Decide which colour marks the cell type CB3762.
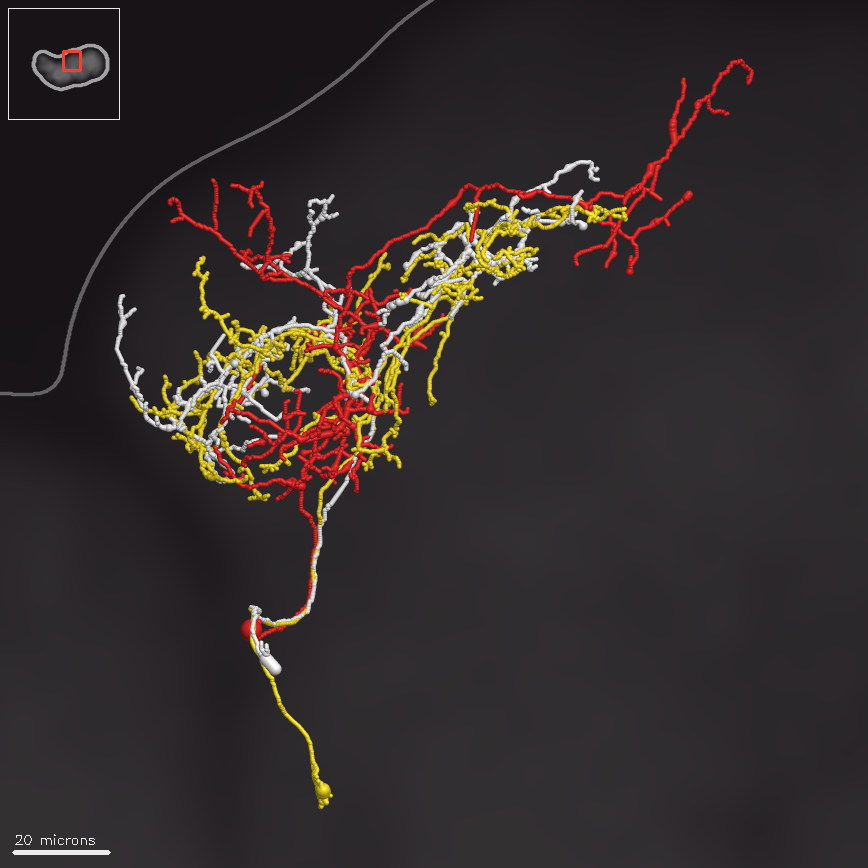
white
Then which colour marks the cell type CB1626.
yellow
